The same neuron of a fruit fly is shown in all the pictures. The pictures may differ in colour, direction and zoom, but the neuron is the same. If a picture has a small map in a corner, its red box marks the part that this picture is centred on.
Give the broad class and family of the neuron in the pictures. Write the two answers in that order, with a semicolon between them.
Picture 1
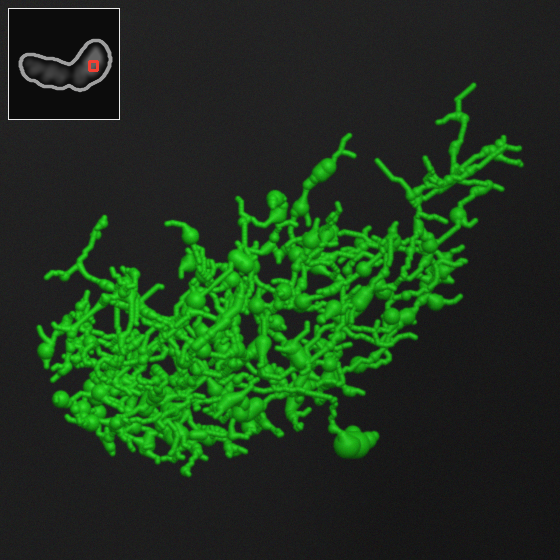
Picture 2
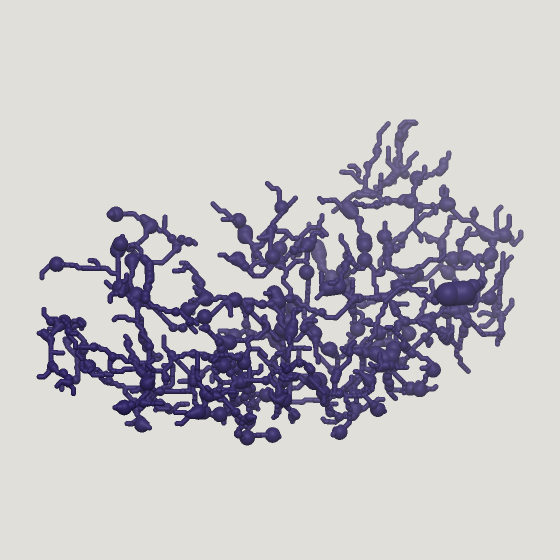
optic-lobe intrinsic neuron; Pm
